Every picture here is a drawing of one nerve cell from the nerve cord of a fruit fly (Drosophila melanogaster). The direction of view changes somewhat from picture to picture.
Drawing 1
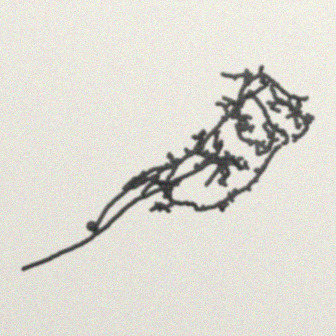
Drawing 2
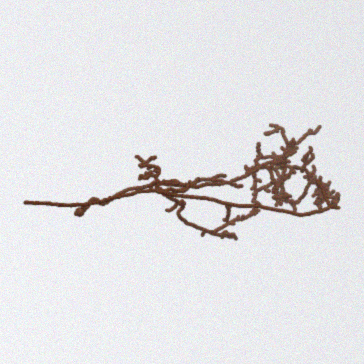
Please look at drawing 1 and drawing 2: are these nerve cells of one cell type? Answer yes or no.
yes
